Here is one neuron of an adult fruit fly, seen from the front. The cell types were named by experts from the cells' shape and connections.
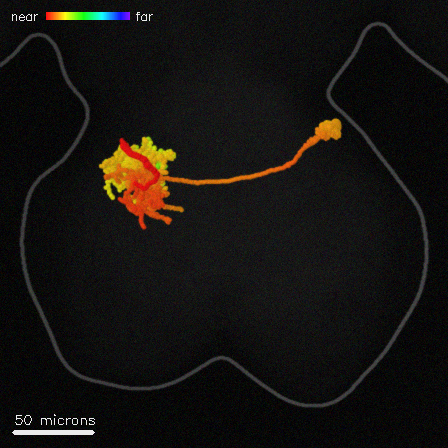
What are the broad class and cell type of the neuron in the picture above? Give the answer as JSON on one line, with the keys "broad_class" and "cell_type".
{"broad_class": "motor neuron of the nerve cord", "cell_type": "ADNM1 MN"}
